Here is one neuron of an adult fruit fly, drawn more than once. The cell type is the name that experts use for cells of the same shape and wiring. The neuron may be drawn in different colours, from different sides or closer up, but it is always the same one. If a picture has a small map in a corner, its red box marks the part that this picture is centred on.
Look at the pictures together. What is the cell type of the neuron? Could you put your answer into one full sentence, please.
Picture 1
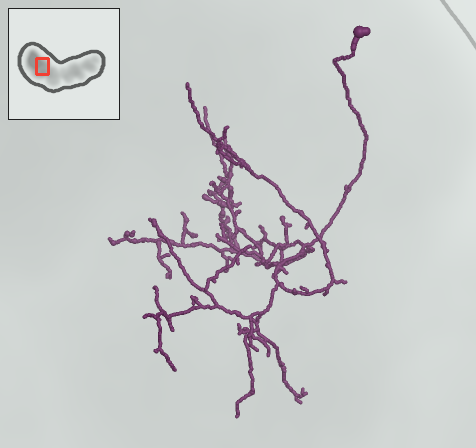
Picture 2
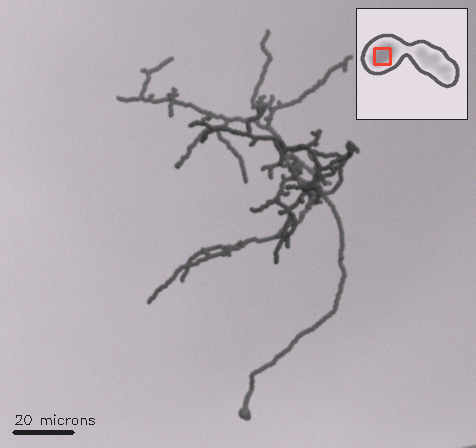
By type, the neuron is CB2953.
